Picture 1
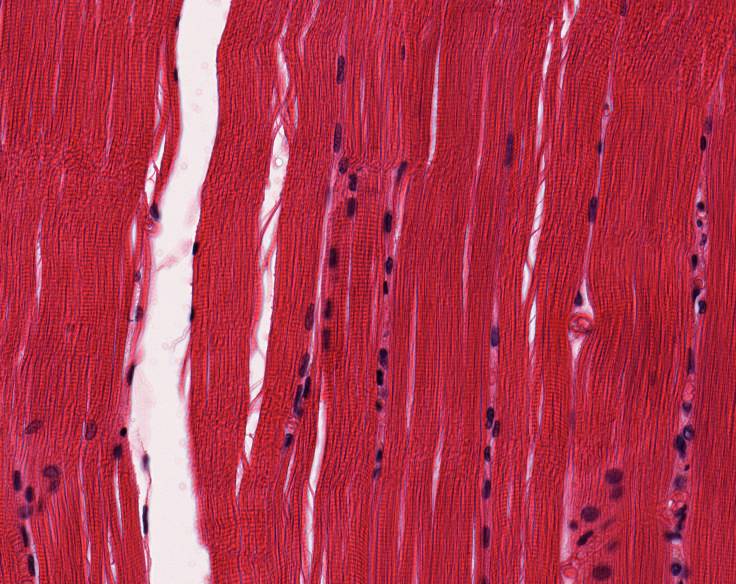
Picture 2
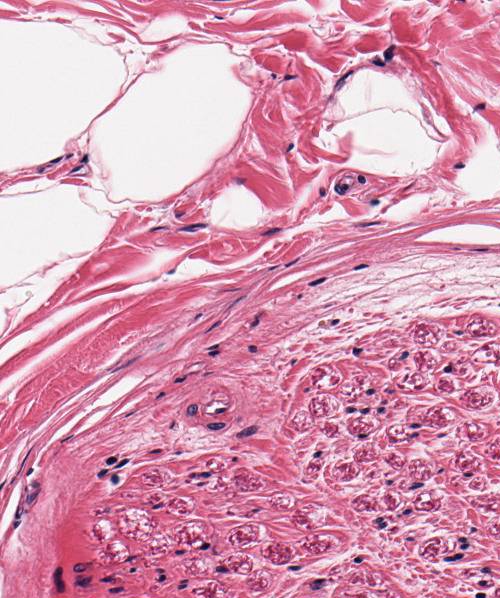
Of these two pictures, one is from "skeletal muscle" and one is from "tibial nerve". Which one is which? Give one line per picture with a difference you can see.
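Site of picture 1: skeletal muscle. Long muscle fibres run roughly vertically, from top to bottom, across the whole field.
Site of picture 2: tibial nerve. A rounded bundle of cross-cut fibres fills the lower right of the field.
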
